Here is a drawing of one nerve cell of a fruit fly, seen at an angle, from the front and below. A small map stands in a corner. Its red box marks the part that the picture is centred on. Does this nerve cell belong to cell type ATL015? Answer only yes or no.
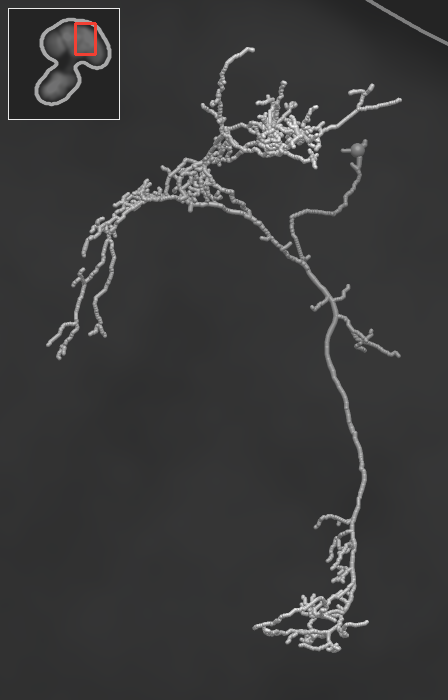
yes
